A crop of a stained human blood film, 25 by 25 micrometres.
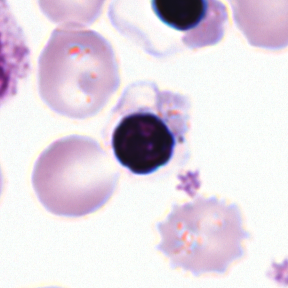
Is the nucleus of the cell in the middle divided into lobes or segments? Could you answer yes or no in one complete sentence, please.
No, one compact round, oval or kidney-shaped mass makes up the nucleus of this cell.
